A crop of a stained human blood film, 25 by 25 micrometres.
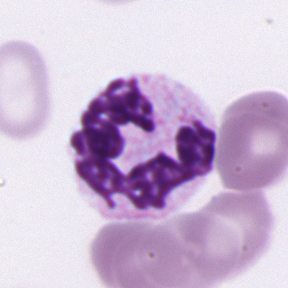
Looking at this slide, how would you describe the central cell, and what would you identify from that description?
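Round, smooth outline. Nuclear lobes arranged in a ring around a central patch of cytoplasm. Cytoplasm with fine, faint pinkish granules; no vacuoles. Segmented neutrophil.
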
